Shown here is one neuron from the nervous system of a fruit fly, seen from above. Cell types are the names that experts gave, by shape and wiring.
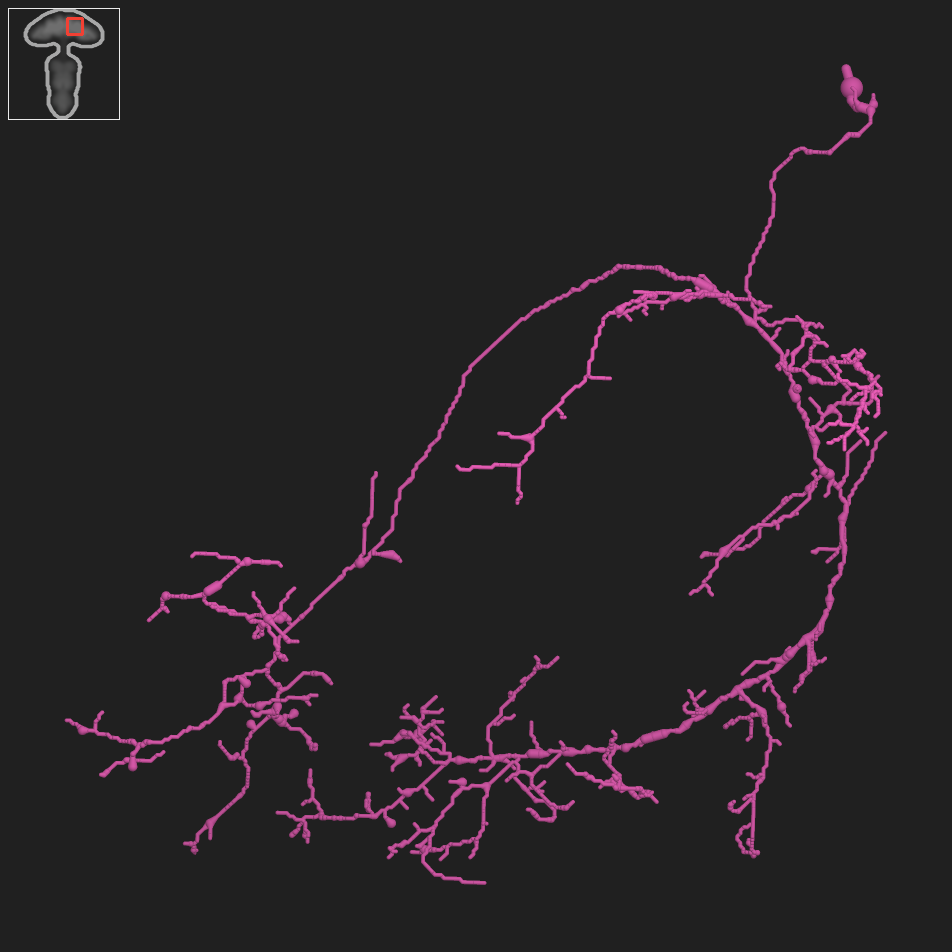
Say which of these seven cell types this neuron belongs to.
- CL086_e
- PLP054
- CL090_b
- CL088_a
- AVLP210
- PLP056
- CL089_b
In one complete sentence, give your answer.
The cell type name PLP056 applies to this neuron.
